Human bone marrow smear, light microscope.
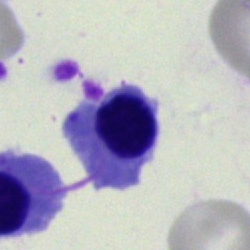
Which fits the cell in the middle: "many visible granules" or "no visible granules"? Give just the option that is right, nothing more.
No visible granules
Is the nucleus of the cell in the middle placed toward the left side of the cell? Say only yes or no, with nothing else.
No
